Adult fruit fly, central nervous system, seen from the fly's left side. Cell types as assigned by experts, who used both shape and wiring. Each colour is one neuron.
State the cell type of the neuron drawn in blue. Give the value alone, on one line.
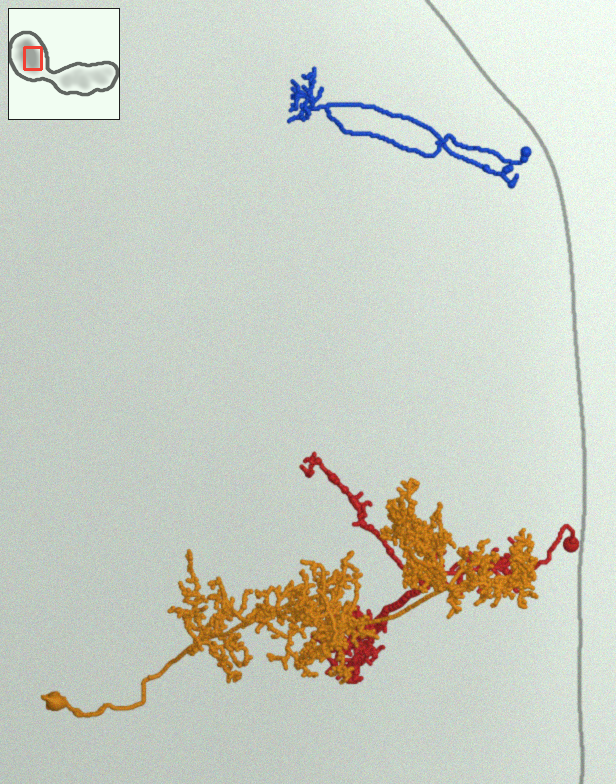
T4d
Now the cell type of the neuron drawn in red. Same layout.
Y3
